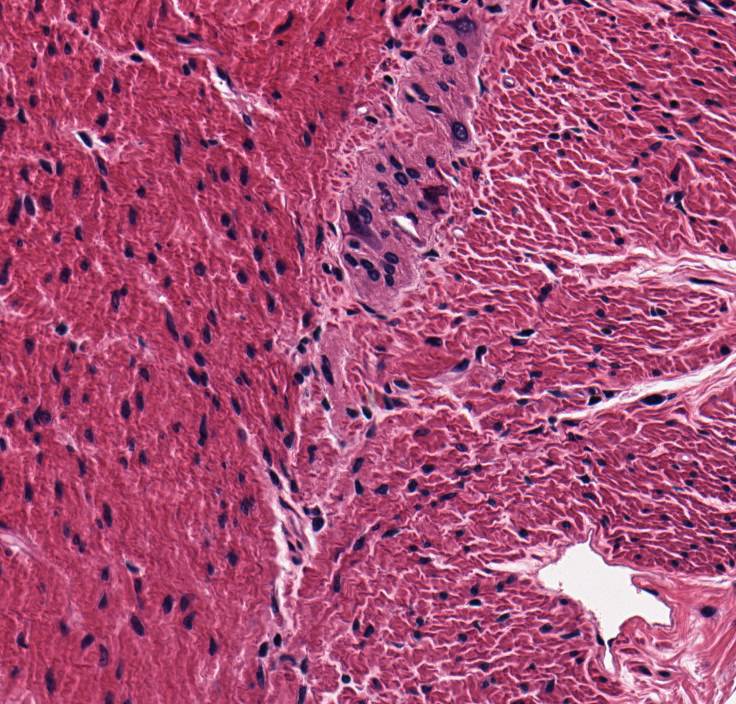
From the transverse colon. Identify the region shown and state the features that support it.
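This is smooth muscle: two bundles meeting along a narrow band that runs down from the top centre. On the right, most fibres are cut across or obliquely, giving short, rounded nuclei.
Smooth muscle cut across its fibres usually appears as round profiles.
Near the top centre the band holds a small cluster of large ganglion cells with abundant purple cytoplasm, some showing a round nucleus with a dark central nucleolus.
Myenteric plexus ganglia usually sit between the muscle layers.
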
